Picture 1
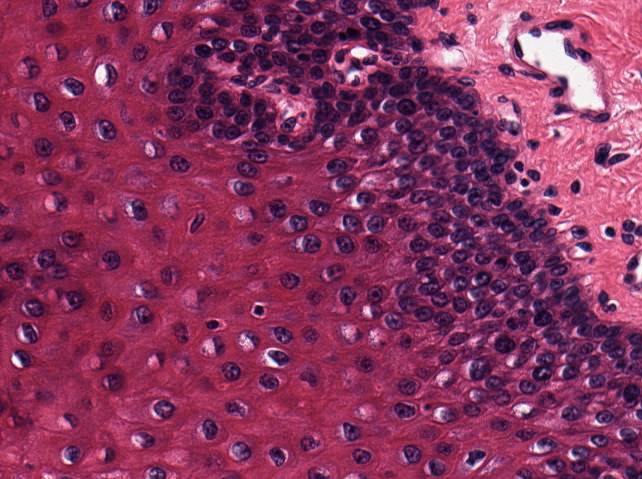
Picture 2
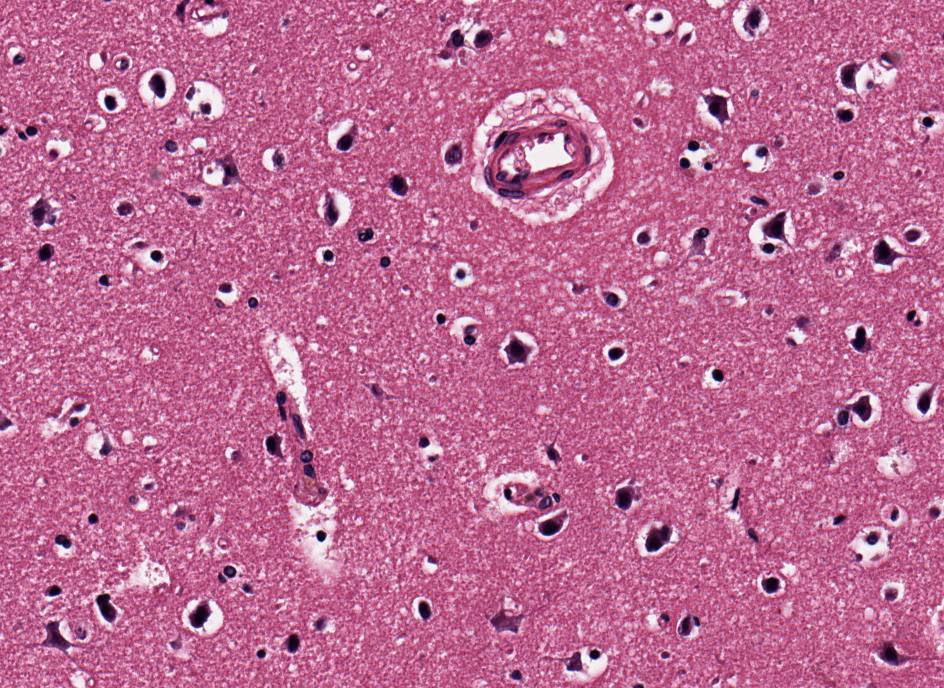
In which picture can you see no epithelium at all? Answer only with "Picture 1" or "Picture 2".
Picture 2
